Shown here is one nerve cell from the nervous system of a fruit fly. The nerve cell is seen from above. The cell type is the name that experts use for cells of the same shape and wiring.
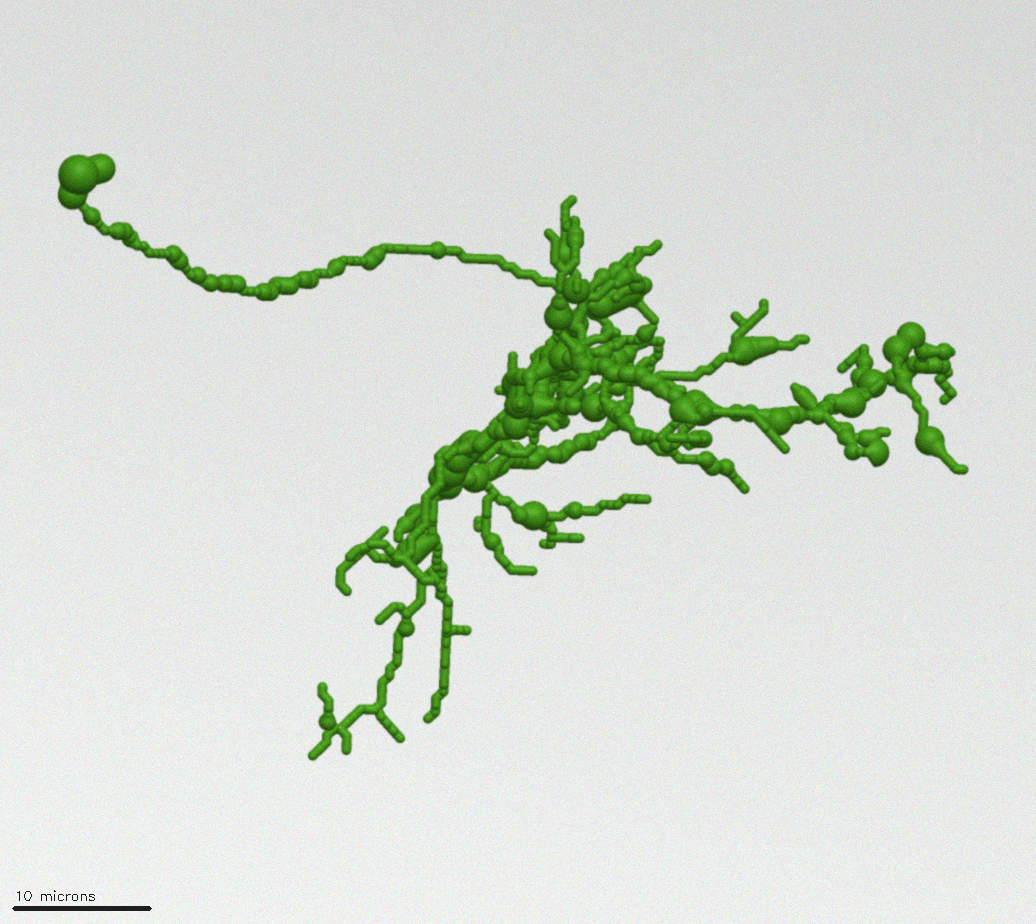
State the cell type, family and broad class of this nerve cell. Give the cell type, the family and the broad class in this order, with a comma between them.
LHAV4e7_b, hemilineage VLPl4_dorsal, central-brain intrinsic neuron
